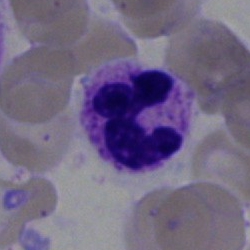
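Segmented neutrophil, the central cell in a stained human bone marrow smear. Dense, dark purple chromatin fills the lobes, and no nucleoli can be seen. Fine purple granules are scattered through the cytoplasm, which shows no vacuoles.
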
